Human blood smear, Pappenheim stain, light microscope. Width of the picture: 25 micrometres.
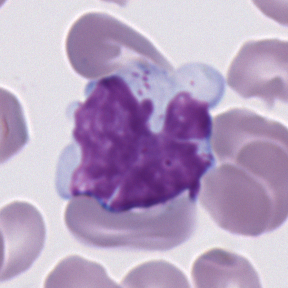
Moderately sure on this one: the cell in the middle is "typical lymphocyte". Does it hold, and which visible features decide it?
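Irregular in outline, the cell shows rounded pale bulges of cytoplasm at the upper right. A deep cleft enters the nucleus from the top and splits its upper part into two lobes, which stay joined by a broad lower band; the nucleus fills about 60% of the cell's area. The cytoplasm is pale blue-grey, with a few small pink-red granules scattered near the top of the cell. Red cells press against the cell's top and bottom edges.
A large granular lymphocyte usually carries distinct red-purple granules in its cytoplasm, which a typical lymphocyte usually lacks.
The pink-red granules here therefore speak for large granular lymphocyte and against typical lymphocyte. The name typical lymphocyte does not fit; the cell is a large granular lymphocyte.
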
